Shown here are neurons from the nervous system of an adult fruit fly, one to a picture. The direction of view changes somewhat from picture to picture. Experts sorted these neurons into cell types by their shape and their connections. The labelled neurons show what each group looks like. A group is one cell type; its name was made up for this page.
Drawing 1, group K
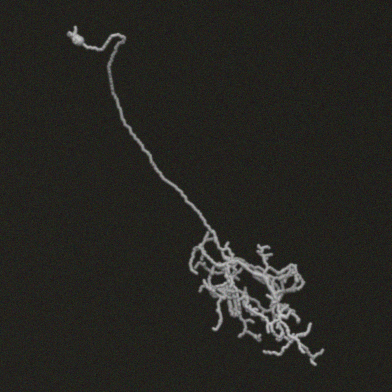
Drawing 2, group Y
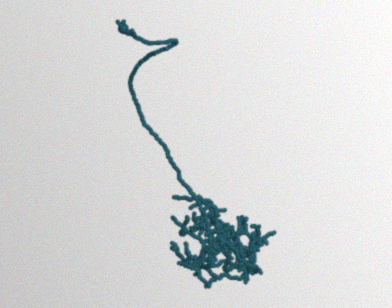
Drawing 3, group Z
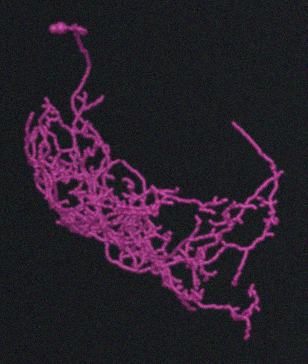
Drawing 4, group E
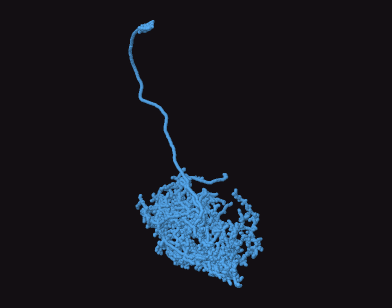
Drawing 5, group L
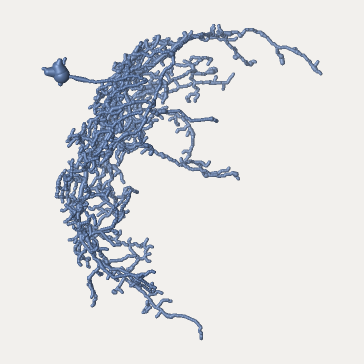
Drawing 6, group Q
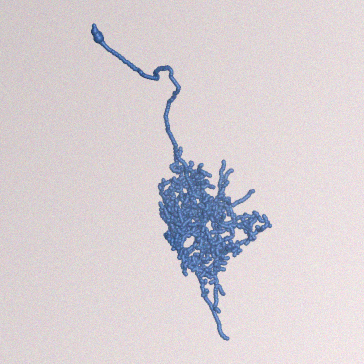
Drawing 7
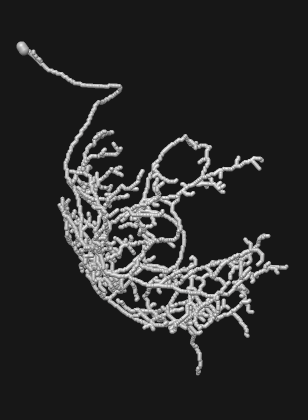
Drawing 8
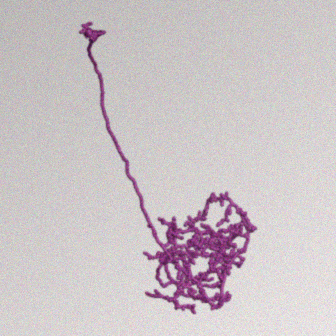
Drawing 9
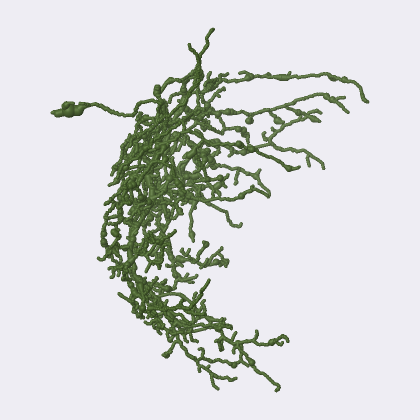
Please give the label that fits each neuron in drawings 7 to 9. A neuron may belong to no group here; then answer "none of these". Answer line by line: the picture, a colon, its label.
7: group Z
8: group K
9: group L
